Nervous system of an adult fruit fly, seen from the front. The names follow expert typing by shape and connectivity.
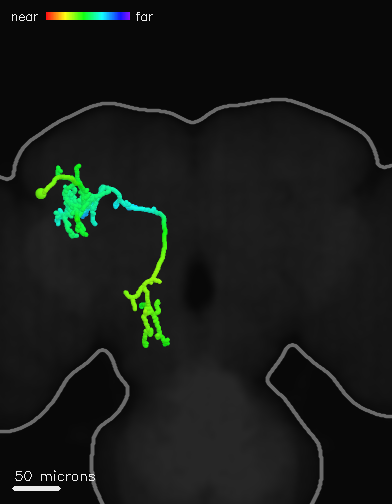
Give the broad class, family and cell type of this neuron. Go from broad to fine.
central-brain intrinsic neuron; hemilineage VLPd1; AVLP044_a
